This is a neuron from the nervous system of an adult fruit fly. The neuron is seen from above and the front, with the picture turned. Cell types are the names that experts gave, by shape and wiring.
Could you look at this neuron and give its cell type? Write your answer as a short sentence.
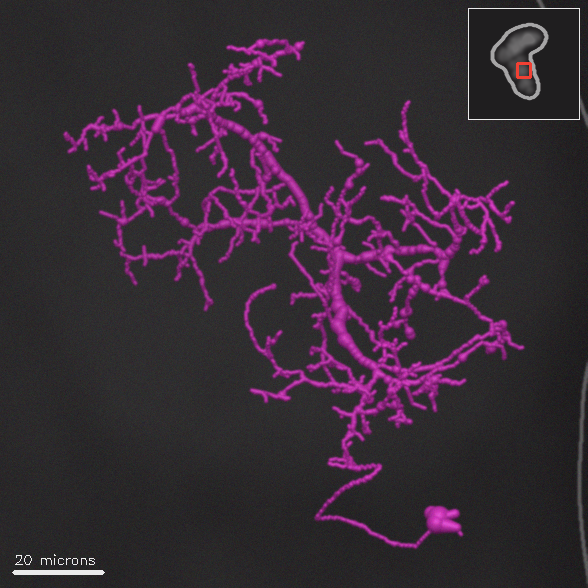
The cell type is IN03A033.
